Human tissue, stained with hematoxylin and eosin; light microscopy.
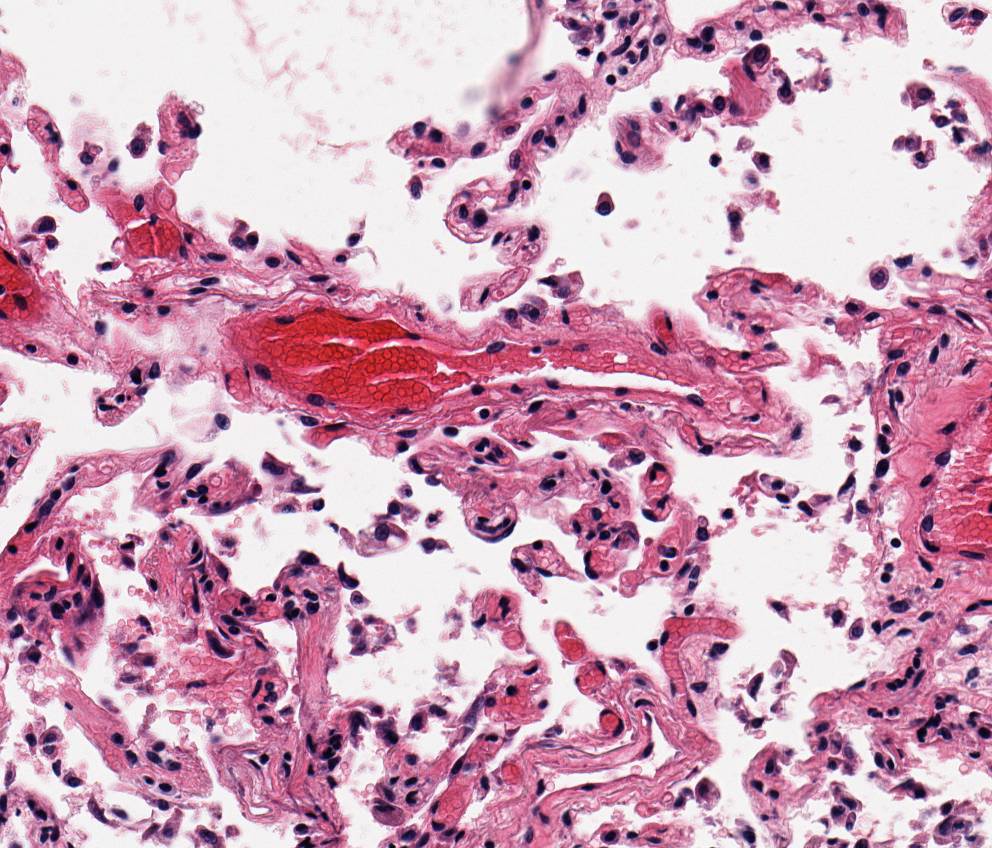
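Lung: a loose meshwork of thin, branching tissue strands separated by wide empty spaces. Looking closer, many strands hold small channels filled with red blood cells. Their nuclei are small, dark and oval to elongated. At the right edge lies a second, broad red-cell-filled vessel.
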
